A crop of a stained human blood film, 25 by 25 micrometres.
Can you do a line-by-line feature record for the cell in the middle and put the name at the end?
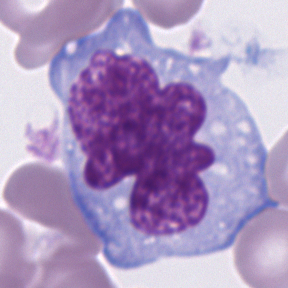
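Outline: irregular, with several blunt angular bulges along the edge
Cytoplasm: a wider band to the right of the nucleus than to its left
Vacuoles: several small, clear ones scattered, mostly on the right side
Granules: no coarse coloured granules seen
Name: monocyte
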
